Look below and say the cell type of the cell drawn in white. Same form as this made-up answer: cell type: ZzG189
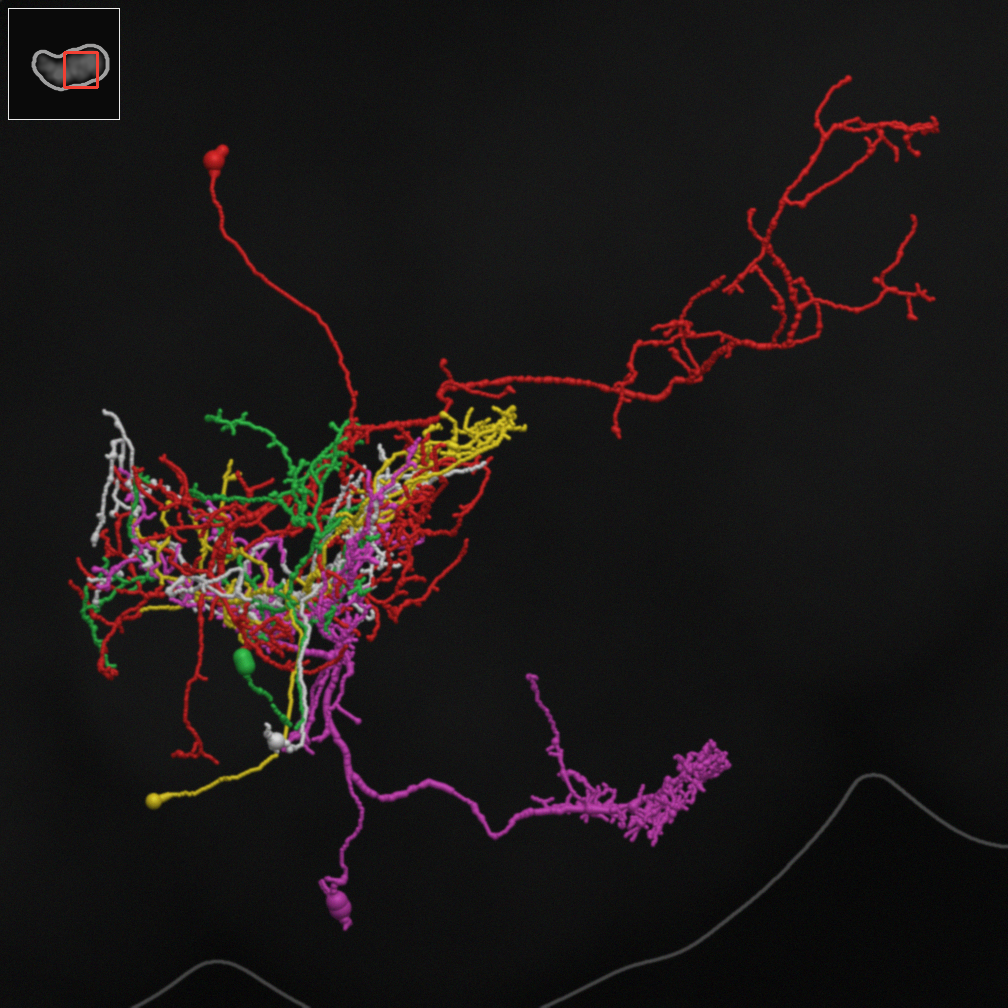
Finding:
cell type: WED011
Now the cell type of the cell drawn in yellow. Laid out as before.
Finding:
cell type: LAL056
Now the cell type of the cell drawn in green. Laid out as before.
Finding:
cell type: LAL059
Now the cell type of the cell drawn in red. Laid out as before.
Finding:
cell type: LAL304m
